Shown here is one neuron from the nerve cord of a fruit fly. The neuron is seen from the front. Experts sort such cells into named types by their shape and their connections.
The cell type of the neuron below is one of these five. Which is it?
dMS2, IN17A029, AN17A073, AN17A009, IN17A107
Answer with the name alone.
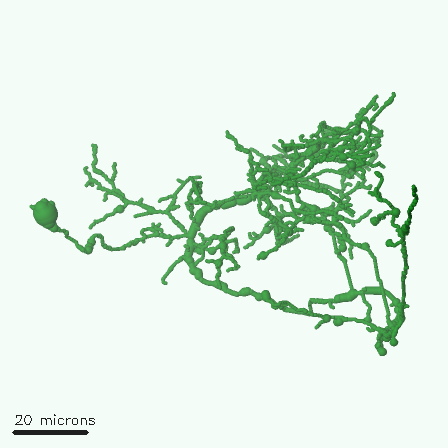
AN17A073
